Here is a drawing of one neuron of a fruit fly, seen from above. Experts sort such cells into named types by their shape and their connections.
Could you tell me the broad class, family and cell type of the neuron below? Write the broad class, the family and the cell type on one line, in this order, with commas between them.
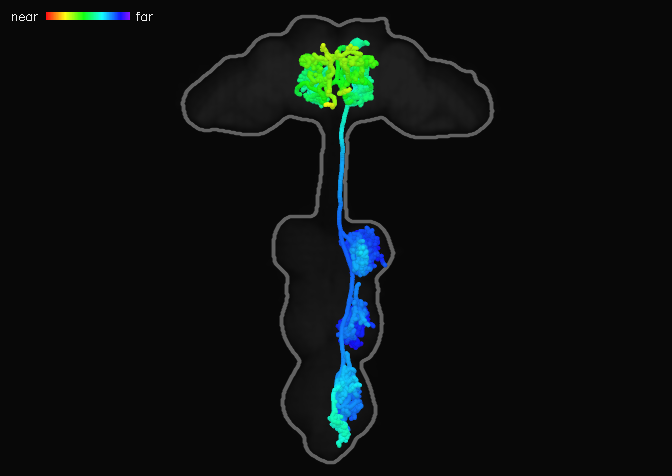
descending neuron, DNg, DNg34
